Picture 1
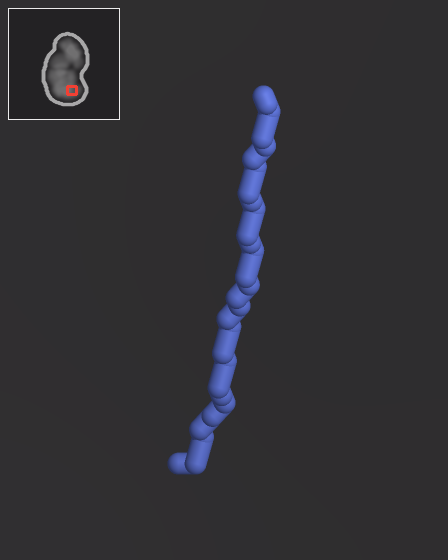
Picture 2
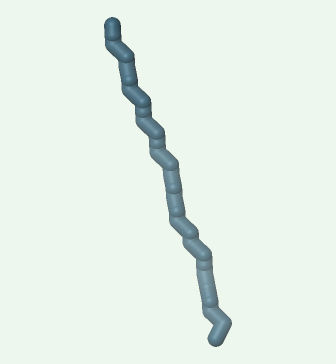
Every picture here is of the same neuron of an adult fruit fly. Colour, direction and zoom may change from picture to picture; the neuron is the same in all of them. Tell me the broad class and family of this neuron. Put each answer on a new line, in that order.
sensory neuron entering the brain
class mechanosensory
